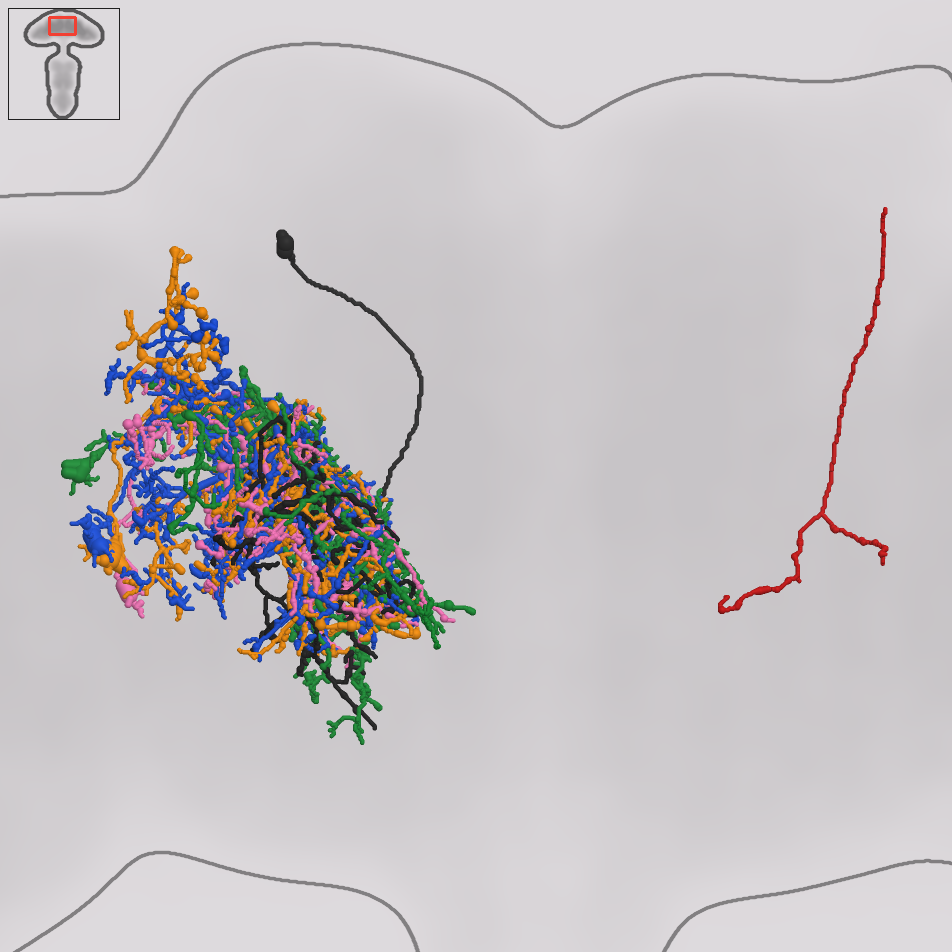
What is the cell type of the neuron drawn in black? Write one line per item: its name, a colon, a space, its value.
cell type: AMMC030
